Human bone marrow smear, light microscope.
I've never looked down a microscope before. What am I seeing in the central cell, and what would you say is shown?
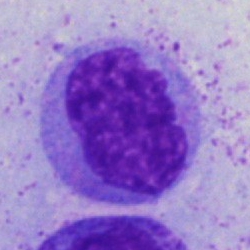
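Look first at the nucleus: its outline is irregular, with shallow notches along its right side. You won't find a distinct nucleolus in it. Around it runs a moderate rim of pale blue-grey cytoplasm, widest on the left. No vacuoles appear in that cytoplasm. So this is a monocyte.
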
